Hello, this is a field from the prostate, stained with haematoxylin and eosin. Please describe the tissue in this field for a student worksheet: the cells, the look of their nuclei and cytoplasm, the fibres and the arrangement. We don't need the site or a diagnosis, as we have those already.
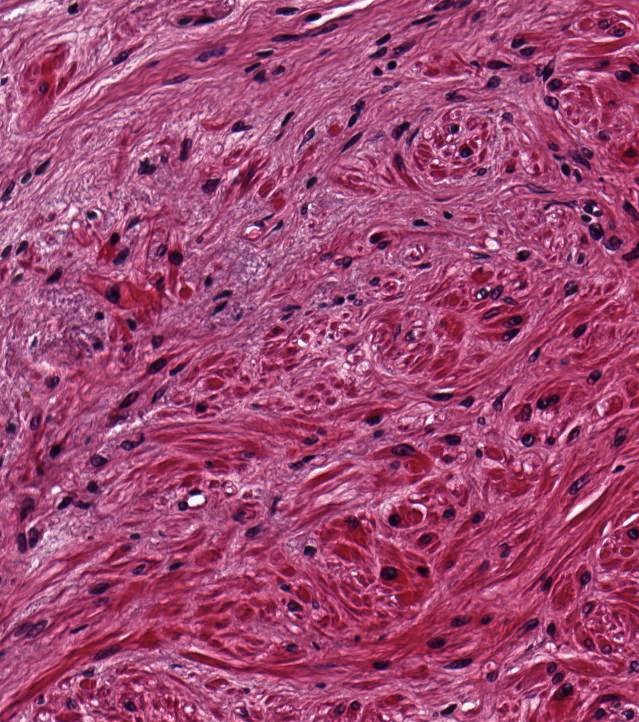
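Spindle cells are arranged in bundles that run in intersecting directions throughout the field. Bundles cut in cross-section appear rounded and lie mainly in the right half. In the upper left is a looser, paler area with a faint bluish tinge. Fat cells are absent from the field.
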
